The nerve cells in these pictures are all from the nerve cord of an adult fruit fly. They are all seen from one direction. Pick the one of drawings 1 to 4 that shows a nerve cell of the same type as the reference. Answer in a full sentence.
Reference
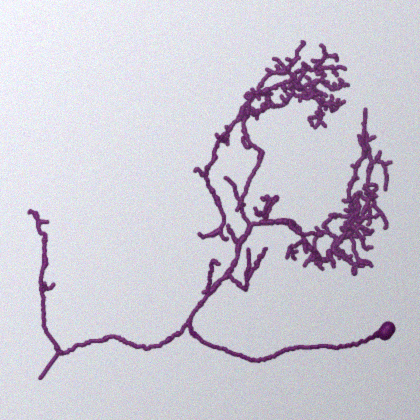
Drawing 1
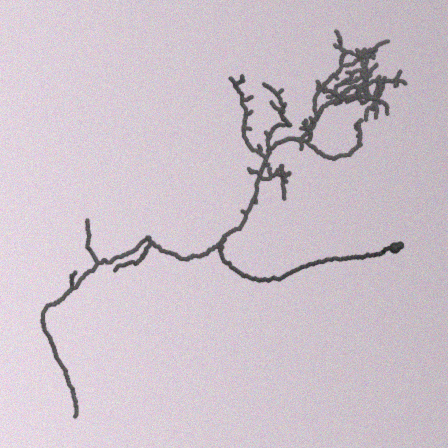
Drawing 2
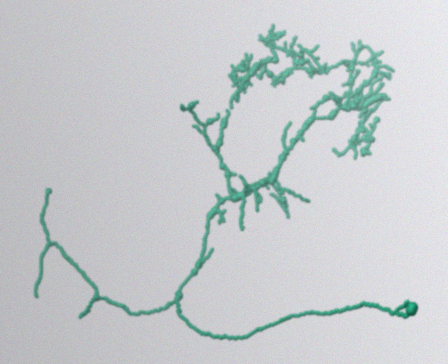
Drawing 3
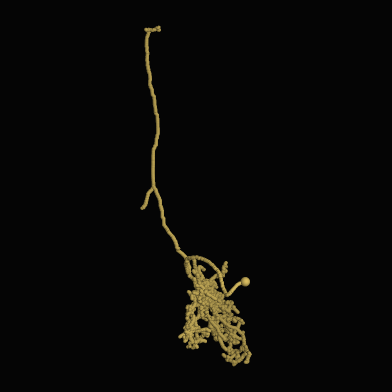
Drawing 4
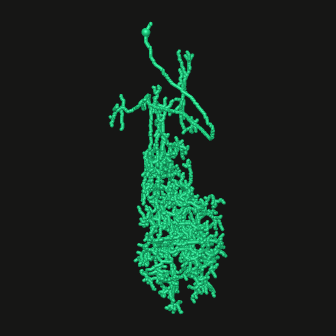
The nerve cell in drawing 2 is of the same cell type.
